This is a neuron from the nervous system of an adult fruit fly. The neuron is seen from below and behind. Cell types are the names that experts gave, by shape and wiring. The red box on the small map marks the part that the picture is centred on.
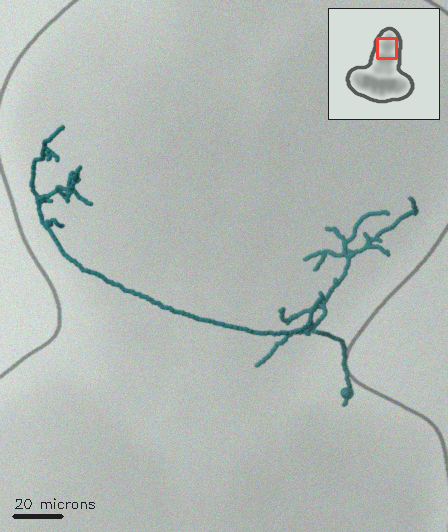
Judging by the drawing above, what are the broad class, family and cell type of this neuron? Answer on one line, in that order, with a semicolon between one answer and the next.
nerve-cord intrinsic neuron; hemilineage 01A; IN01A082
